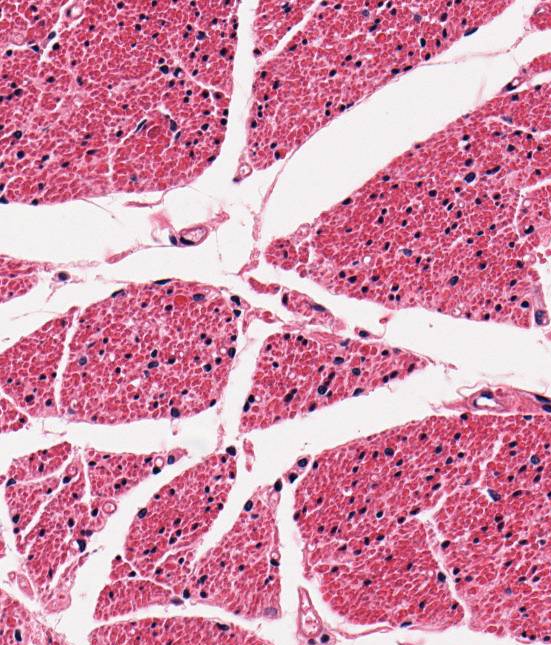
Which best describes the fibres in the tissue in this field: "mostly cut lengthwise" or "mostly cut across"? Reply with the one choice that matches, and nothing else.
Mostly cut across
